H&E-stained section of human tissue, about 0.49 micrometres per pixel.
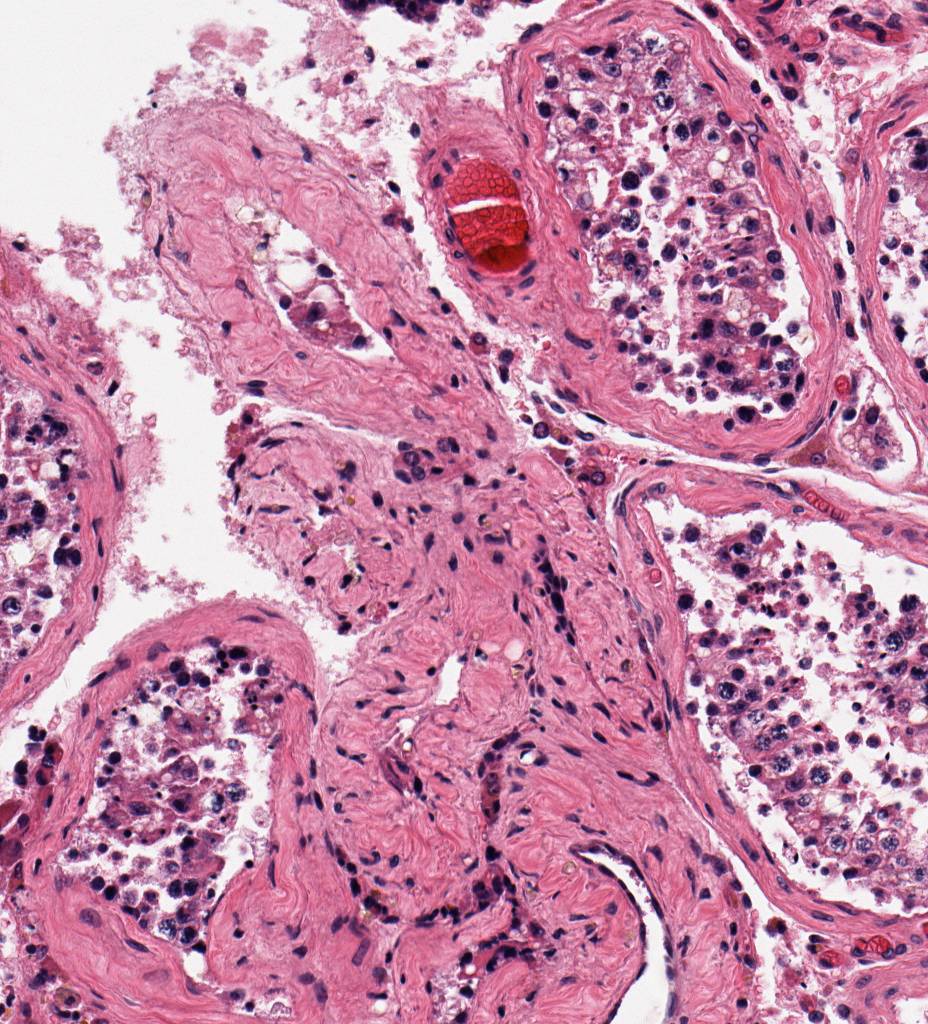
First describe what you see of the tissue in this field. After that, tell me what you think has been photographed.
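I see rounded and elongated tubules, cut across and obliquely, at the top right, right, lower left and left edge, with stroma running through the centre. Each is bounded by a thick, wavy, layered band of pale pink collagenous tissue holding flattened spindle-shaped nuclei. Inside, many rounded cells with dark round nuclei lie loosely, detached in the lumen rather than layered against the wall. This is testis.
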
